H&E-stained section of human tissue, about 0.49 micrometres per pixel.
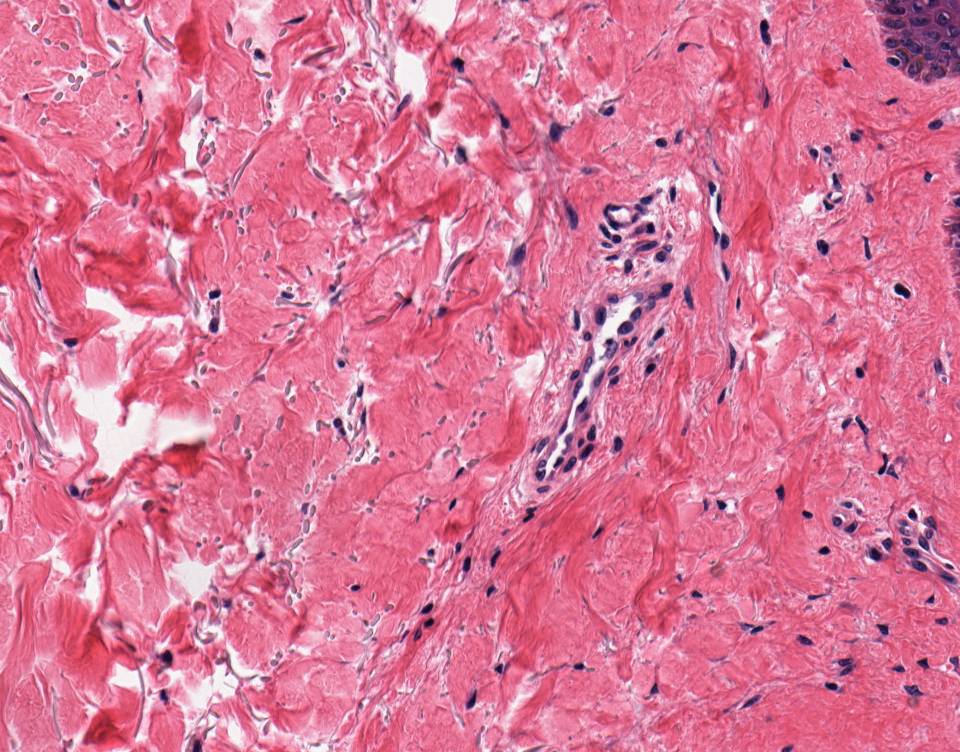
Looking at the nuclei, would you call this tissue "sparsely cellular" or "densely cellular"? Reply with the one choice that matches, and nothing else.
Sparsely cellular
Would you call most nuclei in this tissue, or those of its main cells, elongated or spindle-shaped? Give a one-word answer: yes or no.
Yes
